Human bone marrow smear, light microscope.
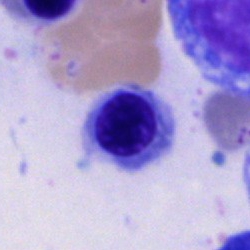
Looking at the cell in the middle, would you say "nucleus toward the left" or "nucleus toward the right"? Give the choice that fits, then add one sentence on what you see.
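Nucleus toward the left. The cytoplasm rim is widest on the right and lower side of the nucleus.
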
